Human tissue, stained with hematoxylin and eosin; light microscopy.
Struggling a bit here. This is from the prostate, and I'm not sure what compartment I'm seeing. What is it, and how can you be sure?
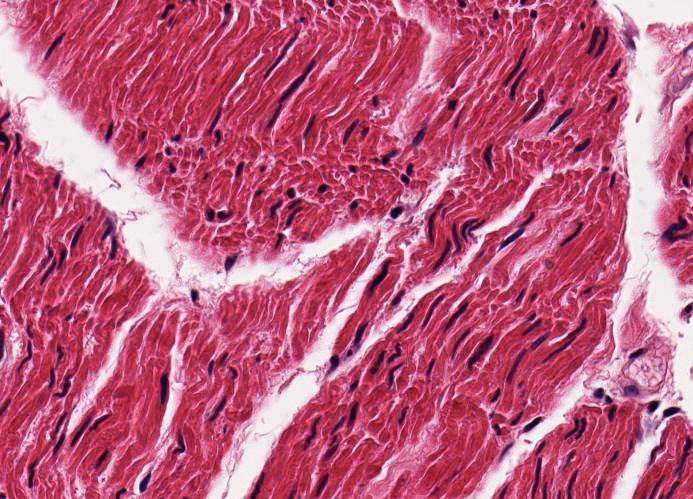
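This is fibromuscular stroma. Notice the deep pink fibres and the absence of glands.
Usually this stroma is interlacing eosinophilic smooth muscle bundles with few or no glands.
The fibres show no cross-striations, and in the upper middle a group is cut across into small rounded profiles, some with a central dark nucleus.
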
